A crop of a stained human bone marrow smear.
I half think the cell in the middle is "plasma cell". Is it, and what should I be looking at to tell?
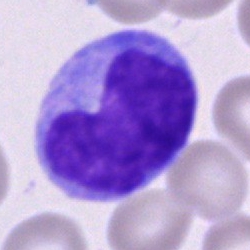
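Take the nucleus first: one deep notch on its upper left side, which goes with monocyte.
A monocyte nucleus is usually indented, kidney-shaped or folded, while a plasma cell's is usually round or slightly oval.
The clumped, blotchy chromatin leans the other way.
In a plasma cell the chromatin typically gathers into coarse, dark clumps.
Otherwise: a smooth oval outline, a nucleus filling most of the cell, the widest cytoplasm at the upper left beside the notch, and no distinct granules. So plasma cell doesn't fit; this is a monocyte.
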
